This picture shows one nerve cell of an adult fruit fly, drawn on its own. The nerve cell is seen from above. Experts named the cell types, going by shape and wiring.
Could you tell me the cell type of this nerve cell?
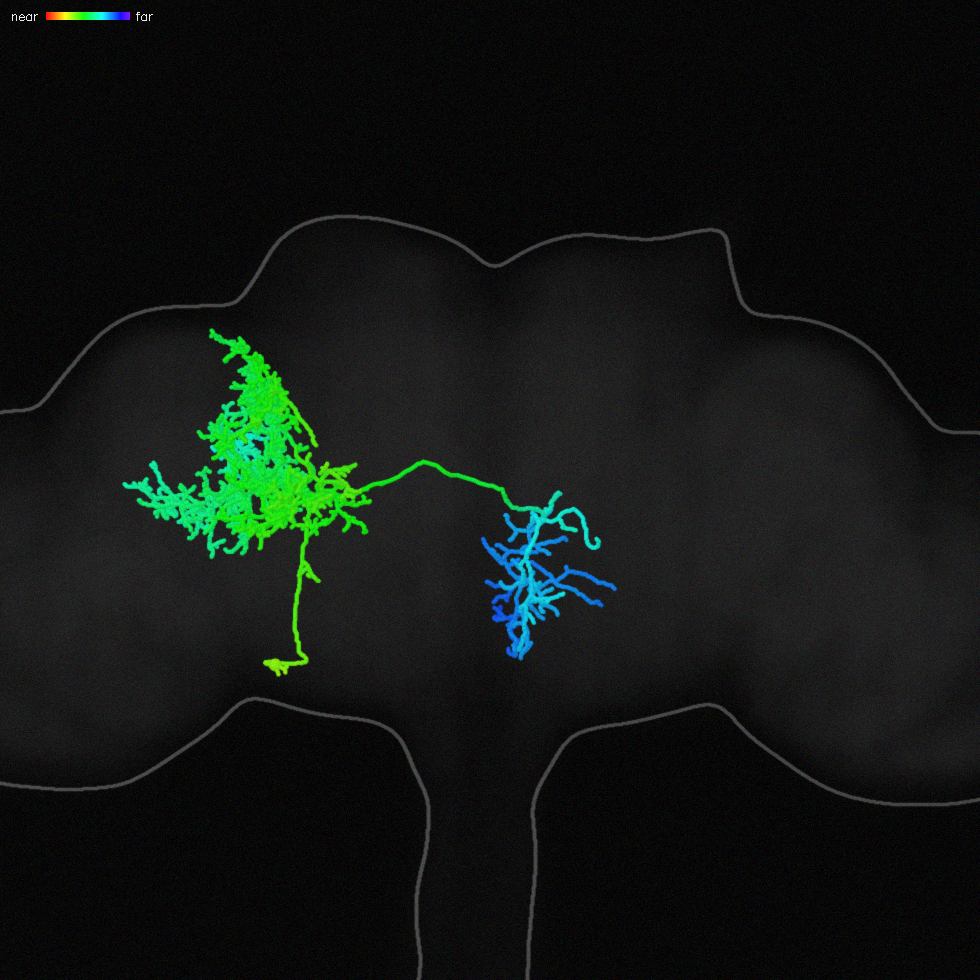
PVLP137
